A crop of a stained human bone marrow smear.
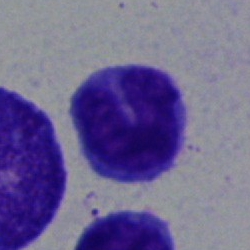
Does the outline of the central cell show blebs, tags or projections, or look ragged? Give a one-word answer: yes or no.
No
